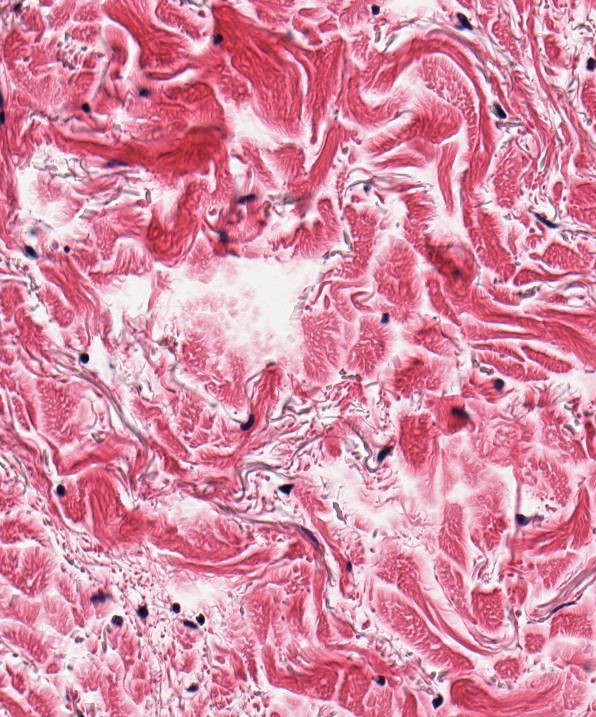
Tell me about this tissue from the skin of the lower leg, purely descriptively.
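Collagen throughout: thick pink bundles running in many directions, interwoven, not aligned. Many bundles cut across, seen as rounded or angular pink islands, finely fibrillar. Nuclei sparse, small, dark, lying singly between bundles. No fat cells in field.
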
